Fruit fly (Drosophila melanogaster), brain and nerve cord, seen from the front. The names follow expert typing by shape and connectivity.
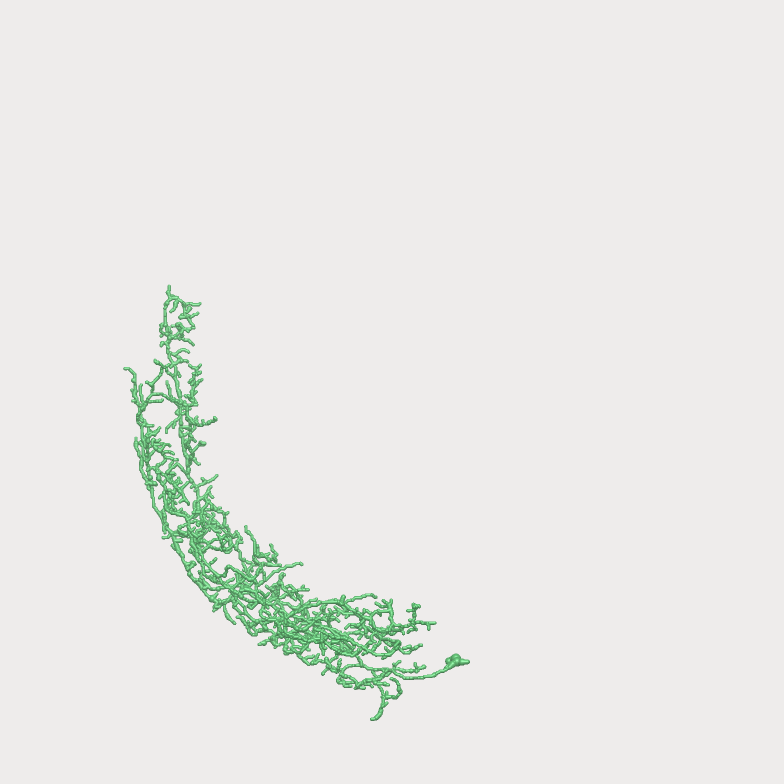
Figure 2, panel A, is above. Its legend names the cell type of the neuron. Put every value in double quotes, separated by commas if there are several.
"Mi20"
